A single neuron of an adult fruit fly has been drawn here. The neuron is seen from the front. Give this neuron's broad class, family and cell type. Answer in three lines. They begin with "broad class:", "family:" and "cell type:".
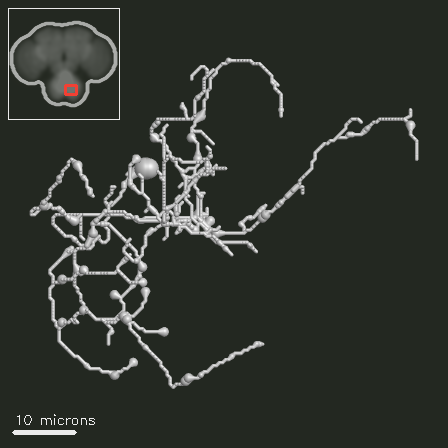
broad class: nerve-cord intrinsic neuron
family: hemilineage 01B
cell type: IN01B077_b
